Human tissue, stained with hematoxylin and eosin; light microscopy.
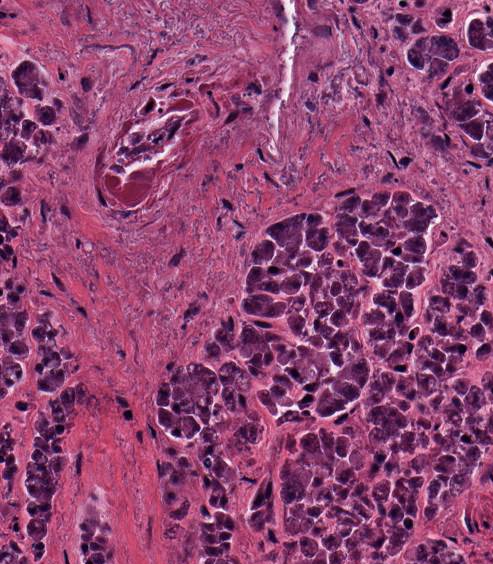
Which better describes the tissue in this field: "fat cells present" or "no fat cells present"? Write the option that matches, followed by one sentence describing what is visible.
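No fat cells present. No fat cells are present anywhere in the field.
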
